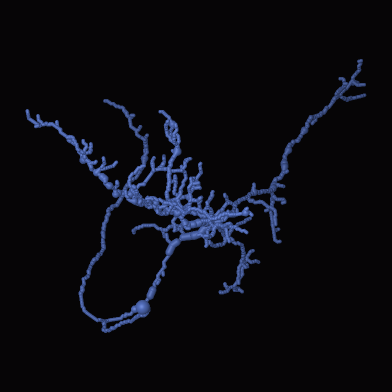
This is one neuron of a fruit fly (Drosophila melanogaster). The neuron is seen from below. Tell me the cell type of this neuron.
CB1638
